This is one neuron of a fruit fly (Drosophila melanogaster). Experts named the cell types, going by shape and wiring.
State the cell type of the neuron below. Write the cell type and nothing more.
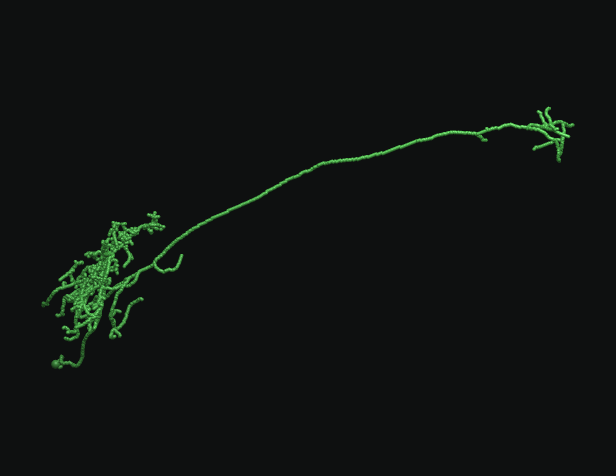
CB1109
